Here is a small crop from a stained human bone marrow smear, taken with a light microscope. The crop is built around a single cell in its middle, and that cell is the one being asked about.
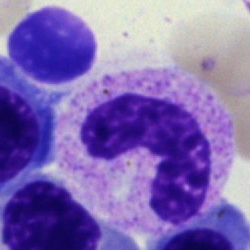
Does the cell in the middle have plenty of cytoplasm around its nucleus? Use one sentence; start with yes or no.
Yes, in this cell the cytoplasm is broad.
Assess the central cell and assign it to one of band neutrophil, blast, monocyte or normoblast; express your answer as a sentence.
The central cell in this smear crop is a band neutrophil.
